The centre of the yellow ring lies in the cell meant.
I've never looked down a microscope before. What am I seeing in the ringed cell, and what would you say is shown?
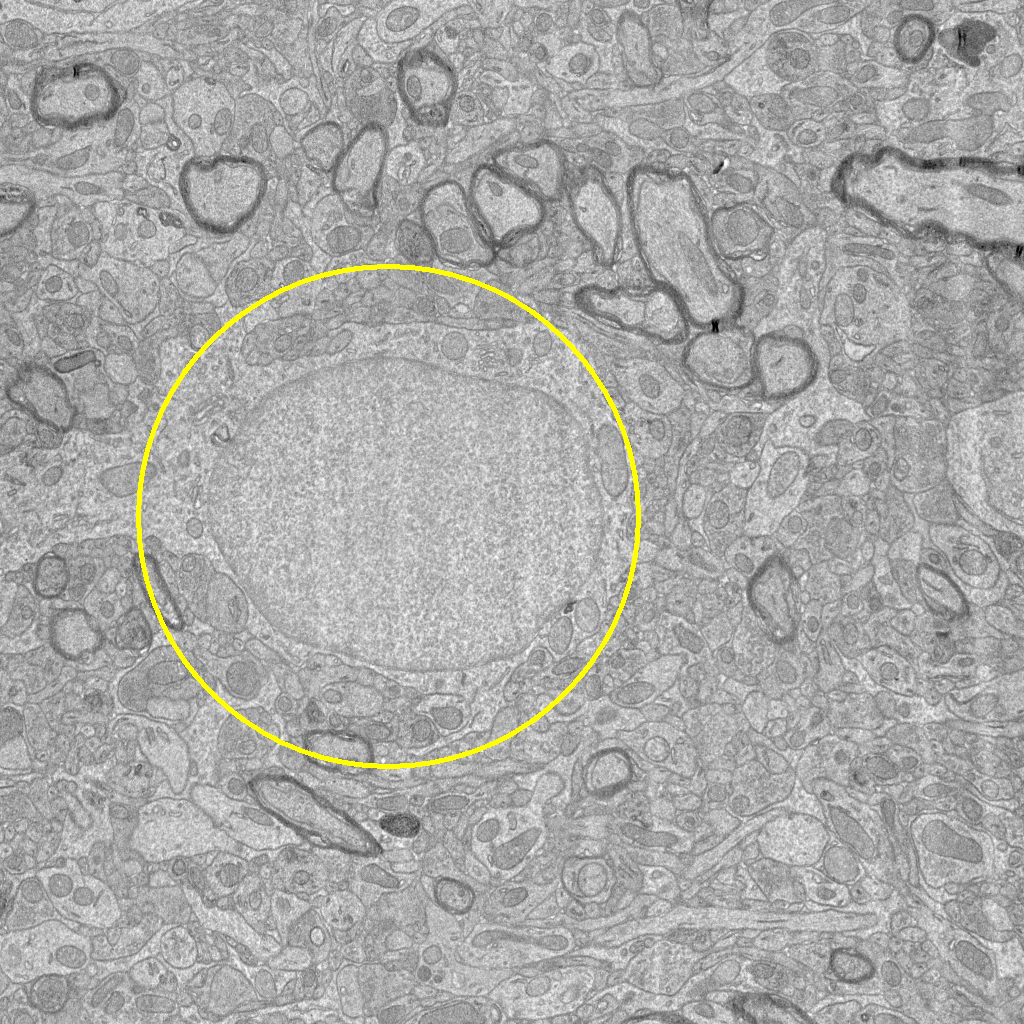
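Seen whole within the picture, the nucleus is an oval elongated from left to right. Its nuclear envelope is smooth, without deep infoldings. The chromatin is finely granular and evenly spread, with no dense clumps beneath the envelope, and no distinct nucleolus stands out. It is an astrocyte.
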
